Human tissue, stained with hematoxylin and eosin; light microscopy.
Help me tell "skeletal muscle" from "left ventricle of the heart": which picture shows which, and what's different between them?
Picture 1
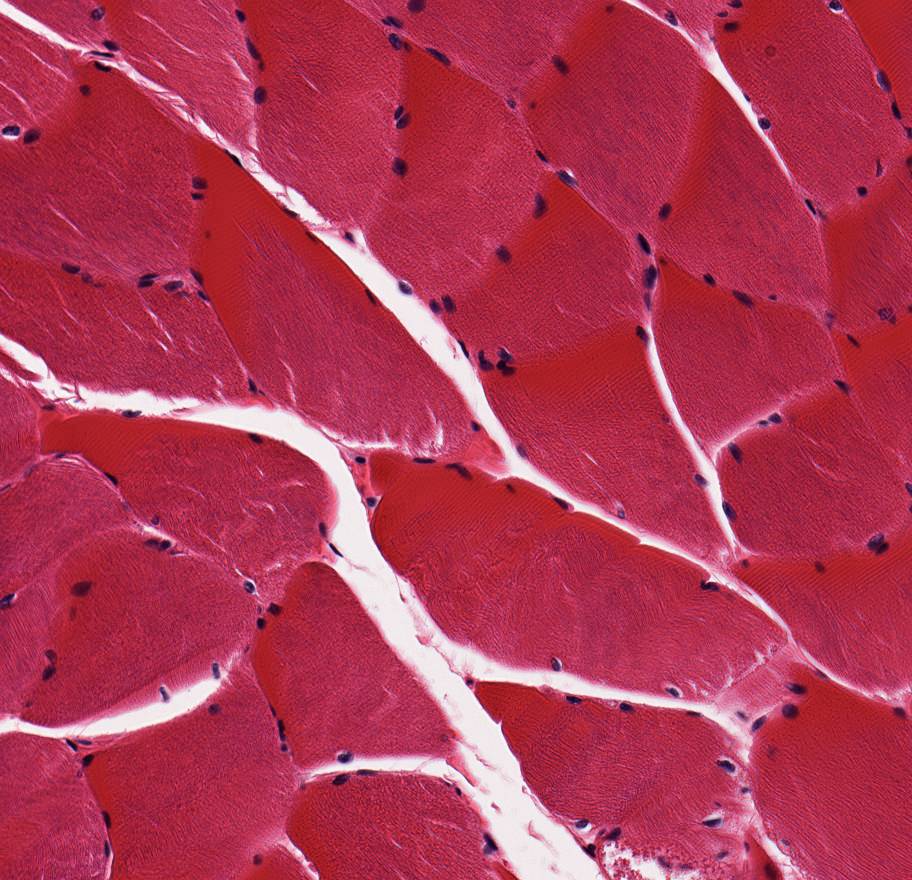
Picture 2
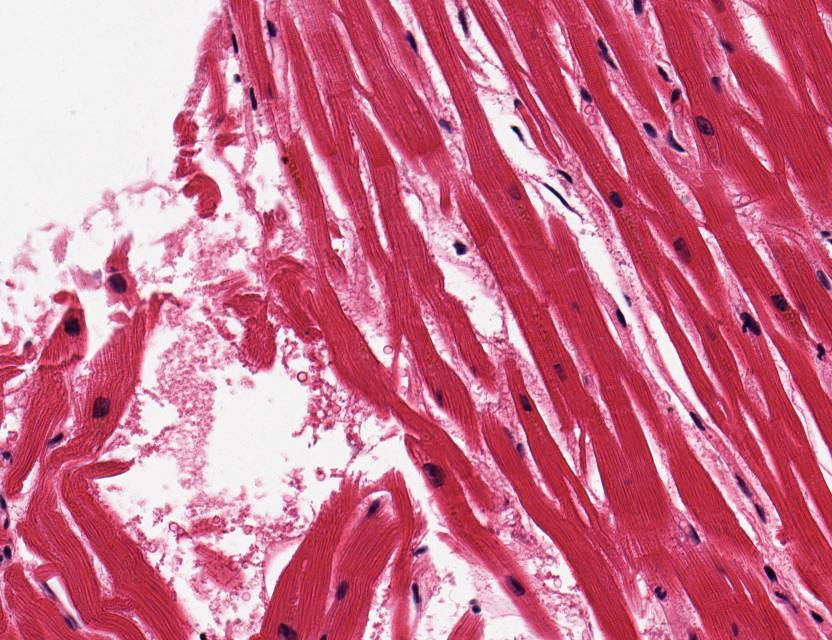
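Take them in order: picture 1 is skeletal muscle, and picture 2 is the left ventricle of the heart. In the skeletal muscle, notice that the fibre profiles are angular and polygonal where they press together, with only very thin strands of tissue between neighbouring fibres in a group. Its small, dark, flattened nuclei sit at the fibre edges, in cytoplasm of a deep, even red with fine streaks.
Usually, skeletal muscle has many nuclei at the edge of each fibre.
In the left ventricle of the heart, by contrast, the oval, dark purple nuclei lie centrally within the fibres.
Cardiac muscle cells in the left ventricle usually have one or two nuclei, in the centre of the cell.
Most of these fibres run diagonally from upper left to lower right, and their deeply eosinophilic cytoplasm has fine lines along them.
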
